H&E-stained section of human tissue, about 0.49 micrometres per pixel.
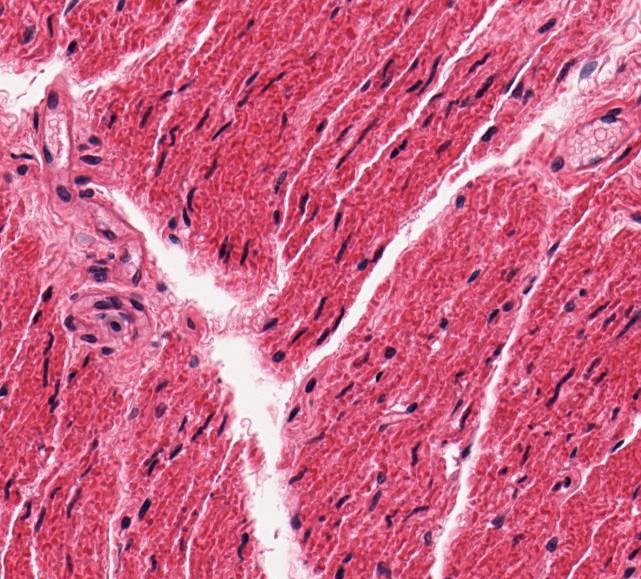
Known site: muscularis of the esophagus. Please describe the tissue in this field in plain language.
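First, the nuclei: dark, oval to elongated, long axis along the fibres. Second, their position: scattered singly within the fibre substance, not in rows along fibre edges. Third, a small vessel in cross-section near the upper right corner. Last, fat cells: none in the field.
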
